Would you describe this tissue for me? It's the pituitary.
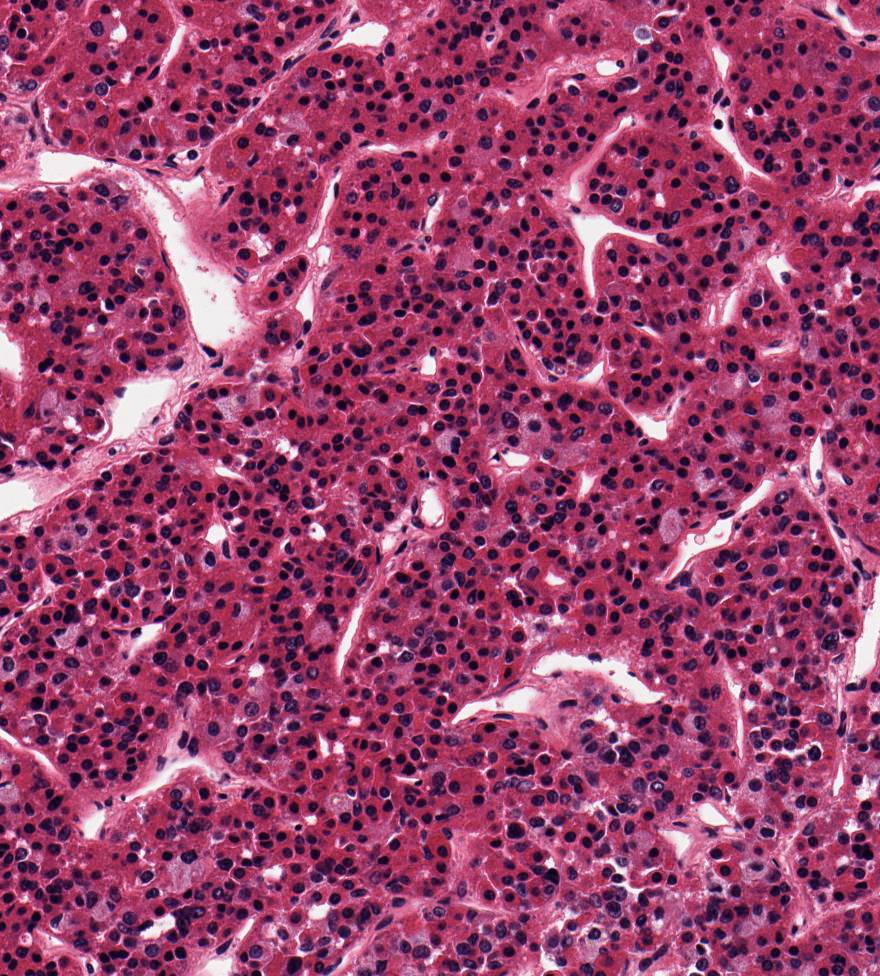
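Cells throughout arranged as solid nests and anastomosing trabeculae, separated by thin vascular channels. Nuclei round, dark, fairly uniform, mostly one per cell. Neither gland lumens nor colloid-filled follicles formed anywhere. Fat cells absent.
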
